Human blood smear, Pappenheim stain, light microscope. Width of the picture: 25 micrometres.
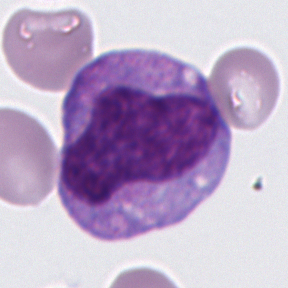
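Atypical promyelocyte, the cell in the middle of this stained smear of peripheral blood. It comes to about 16 micrometres across, and its cytoplasm is plentiful, forming its widest band below the nucleus. The chromatin, as far as I can judge, is fine and lacy rather than coarsely clumped. Looking more closely, the cytoplasm holds fine, dust-like pinkish-purple granules, and a few small clear vacuoles lie among them.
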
